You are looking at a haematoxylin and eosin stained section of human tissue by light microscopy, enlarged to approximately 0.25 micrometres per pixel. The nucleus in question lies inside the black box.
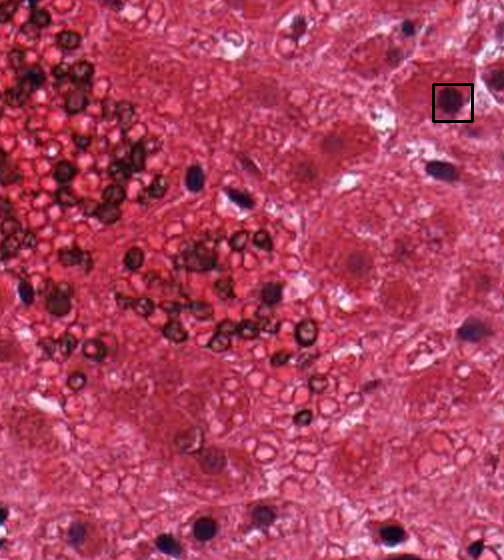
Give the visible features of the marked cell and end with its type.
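The nucleus is about the same size as the nuclei of the neighbouring cells. It lies in the compact pink area toward the upper right, away from the patch of small clear bubbles and dark rounded bodies at the left. This is an adrenal cortical cell.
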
